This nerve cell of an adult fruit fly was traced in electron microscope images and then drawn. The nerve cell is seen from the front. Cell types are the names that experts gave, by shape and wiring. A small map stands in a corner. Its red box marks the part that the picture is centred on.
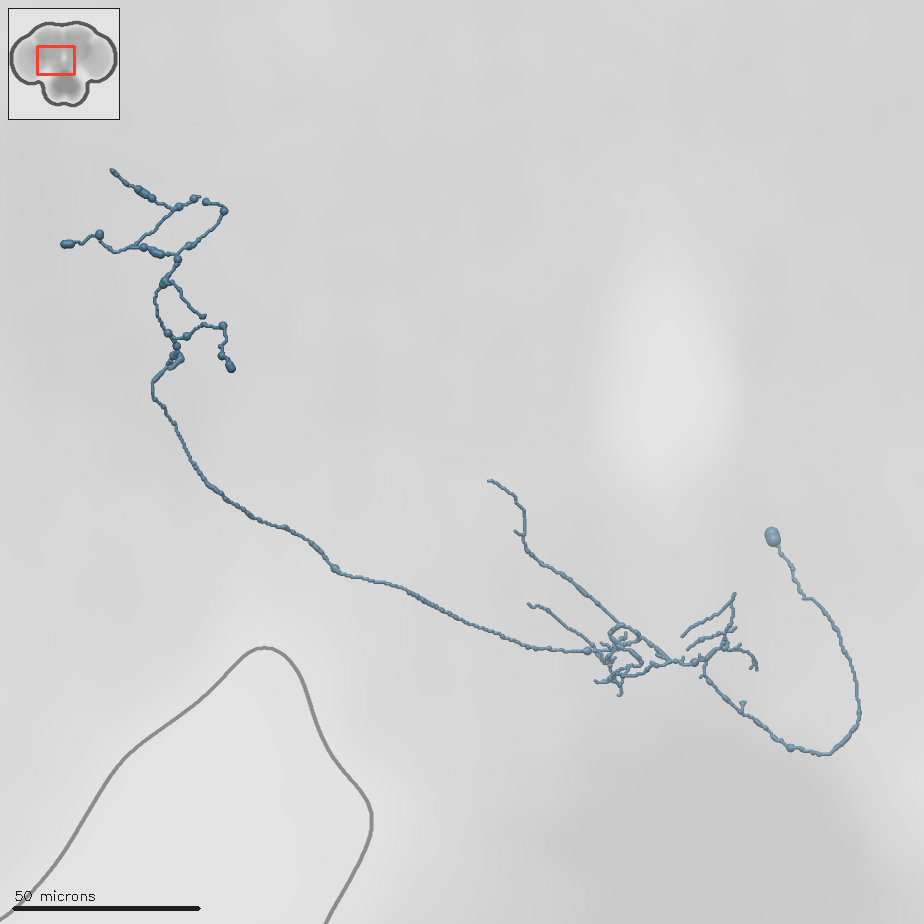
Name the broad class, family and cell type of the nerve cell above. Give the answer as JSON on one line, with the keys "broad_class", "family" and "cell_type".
{"broad_class": "central-brain intrinsic neuron", "family": "hemilineage LB19", "cell_type": "GNG417"}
